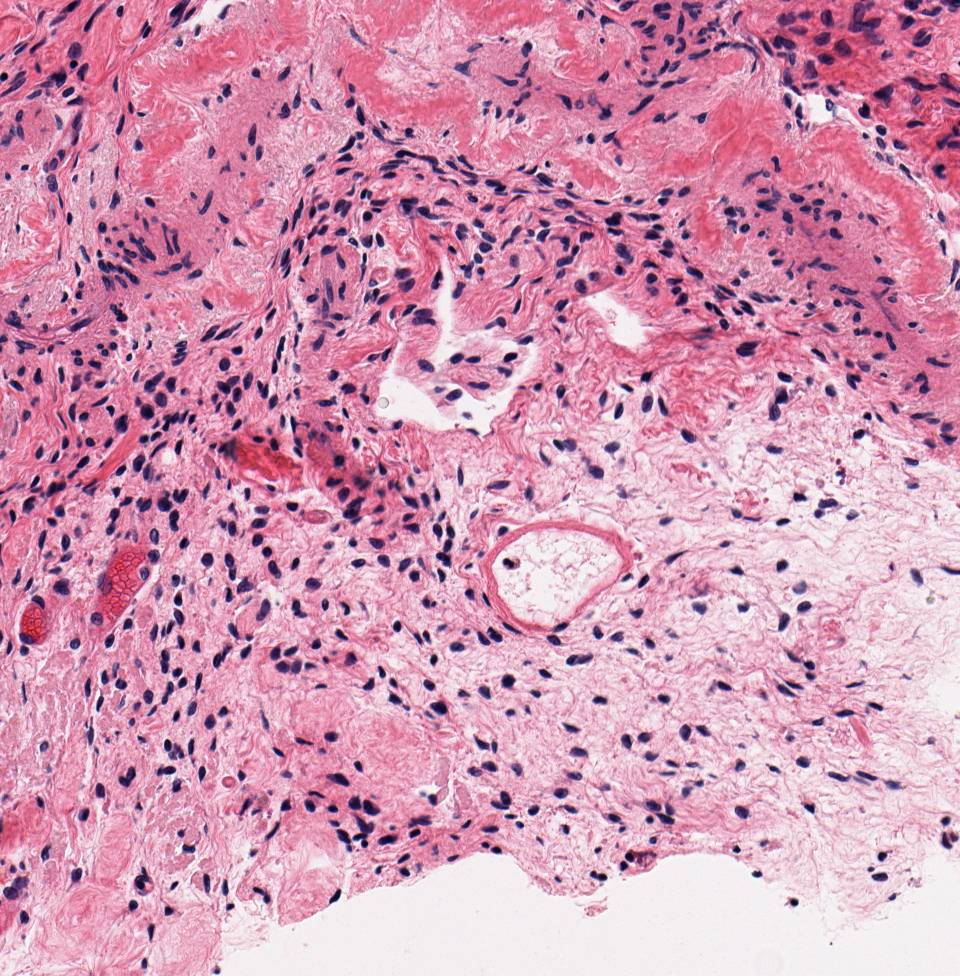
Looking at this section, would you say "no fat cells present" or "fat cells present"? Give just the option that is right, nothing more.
No fat cells present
